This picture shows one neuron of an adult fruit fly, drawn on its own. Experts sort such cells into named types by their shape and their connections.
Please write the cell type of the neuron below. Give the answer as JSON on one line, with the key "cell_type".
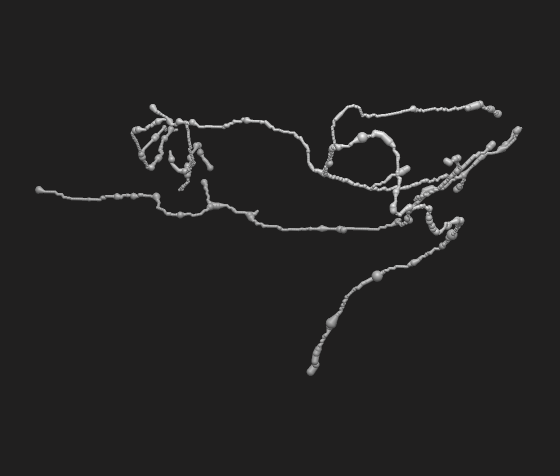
{"cell_type": "GNG654"}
